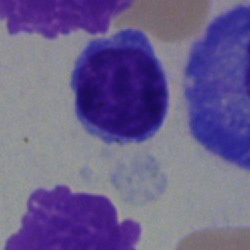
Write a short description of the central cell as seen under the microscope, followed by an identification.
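Look first at the outline: roughly round, with an edge that is slightly uneven. The chromatin takes a dense, dark purple stain. You won't find granules in the cytoplasm, and no vacuoles are visible anywhere in the cell. This cell is a lymphocyte.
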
